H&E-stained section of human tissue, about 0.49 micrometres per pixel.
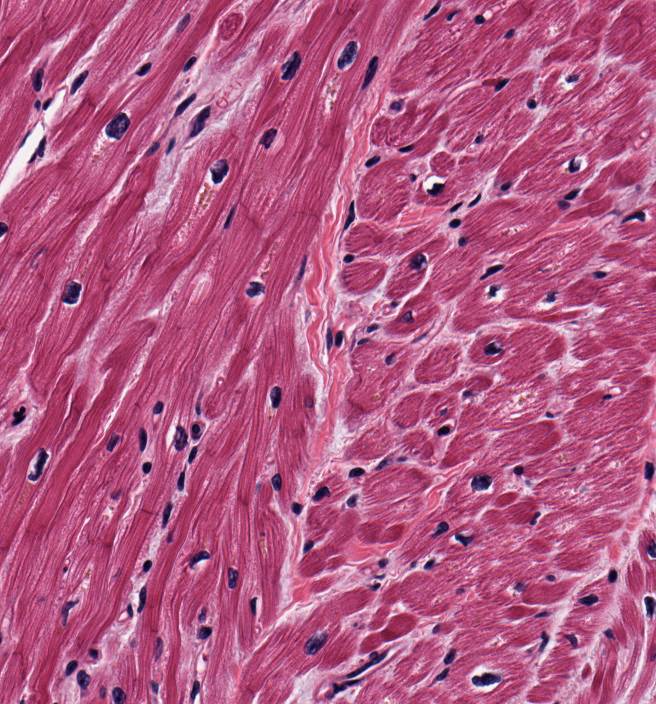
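Atrial appendage of the heart. Follow the lengthwise fibres: they branch and join their neighbours. Their nuclei are oval and sit in the middle of each fibre. On the left, look at the ends of those nuclei for fine golden-brown granules. On the right the fibres are cut across, giving rounded to polygonal profiles, many with one central nucleus inside a pale clear halo.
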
